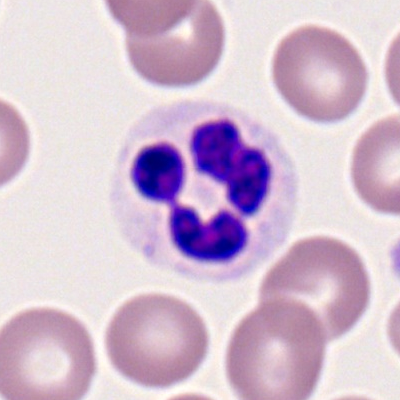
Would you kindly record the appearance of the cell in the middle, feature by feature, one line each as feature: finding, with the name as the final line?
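Lobes: arranged around a central patch of pale cytoplasm
Nucleoli: none visible
Cytoplasm: abundant, pale pinkish-lilac
Granules: no large orange-red ones
Name: segmented neutrophil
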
